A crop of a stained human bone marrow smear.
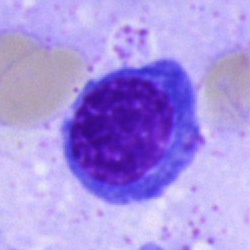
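Erythroblast, central cell, stained human bone marrow smear. Nucleus off-centre, toward the left. Chromatin dark purple and clumped, with small pale gaps scattered through it. Cytoplasm deep blue; rim widest at upper right.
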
